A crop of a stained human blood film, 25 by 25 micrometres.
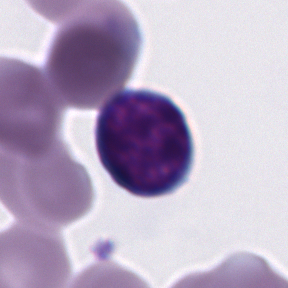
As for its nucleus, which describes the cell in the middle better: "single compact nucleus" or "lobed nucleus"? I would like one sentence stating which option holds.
Within the cell, the nucleus is one undivided, compact round, oval or kidney-shaped mass.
